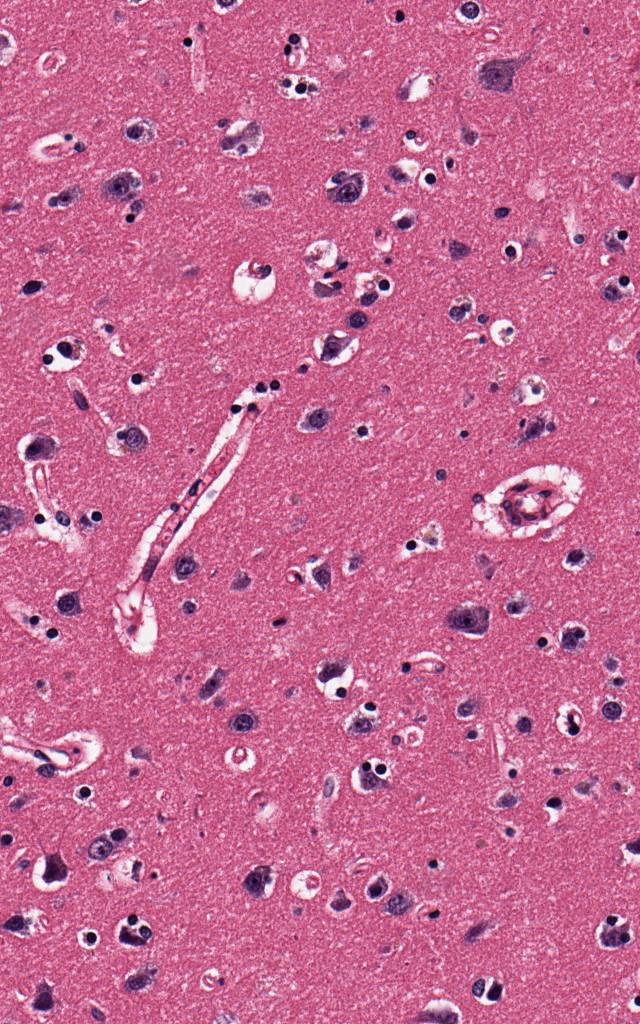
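Cerebral cortex: single cells lie scattered through a finely granular, pale-pink fibrillary matrix rather than in sheets or clusters. Most are small, with round, dark, densely stained nuclei and little visible cytoplasm. Scattered neurons show angular purple cytoplasm and larger, paler nuclei.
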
